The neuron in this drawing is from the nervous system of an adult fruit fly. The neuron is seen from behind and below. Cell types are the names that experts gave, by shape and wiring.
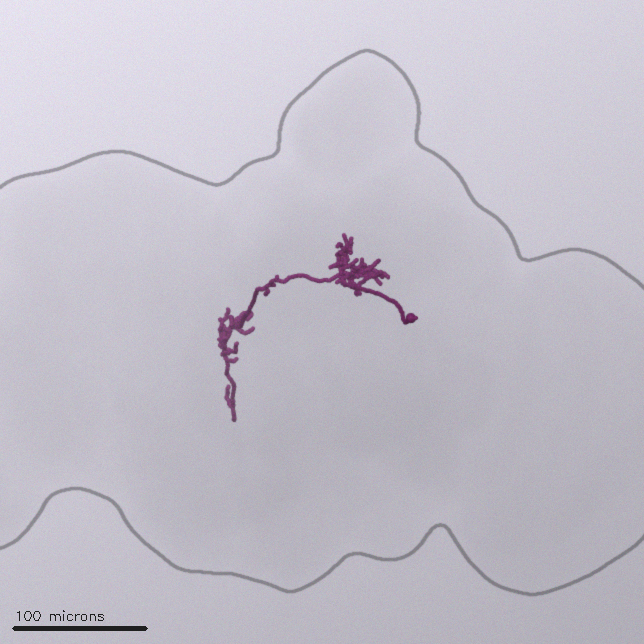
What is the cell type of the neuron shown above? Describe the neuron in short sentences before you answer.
By the scale bar it is about 150 microns wide in this view. As drawn here it is about as wide as it is tall. Its broad class is ascending neuron. It is of cell type AN07B085.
